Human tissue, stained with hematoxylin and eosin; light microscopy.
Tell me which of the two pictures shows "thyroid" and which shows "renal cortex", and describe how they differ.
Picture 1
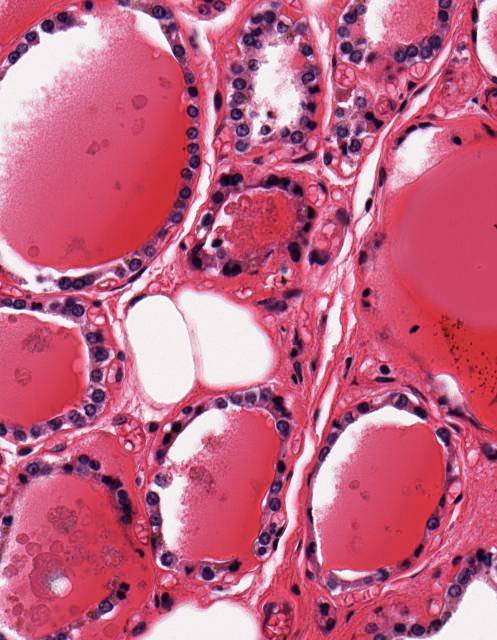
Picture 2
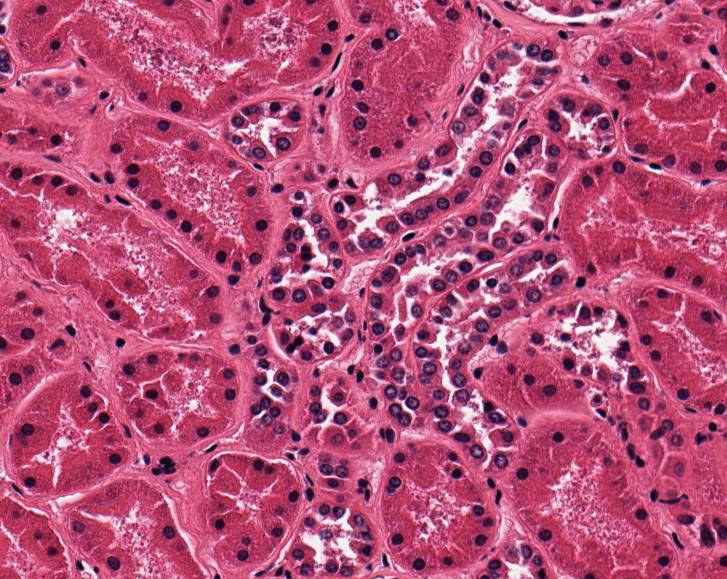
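Picture 1: thyroid. Picture 2: renal cortex. Thyroid: closely packed round to oval follicles of clearly varying size, most filled with homogeneous pink material. Follicles lined by a single layer of cuboidal epithelial cells with round, dark-staining nuclei. Renal cortex: larger tubules at the periphery, a cluster of smaller tubules down the centre. Larger tubules: abundant, deeply eosinophilic, finely granular cytoplasm; round dark nuclei spaced apart in a single row near the cell base. Smaller central tubules: cuboidal cells, paler cytoplasm, more closely packed round nuclei.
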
